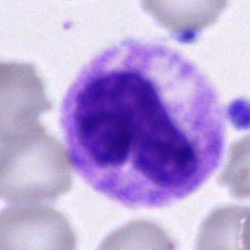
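Band neutrophil (central cell) with a curved nucleus, deeply notched along its lower edge and forming one connected mass, not separate lobes. Its chromatin is dark purple and coarsely clumped, while fine purple granules are scattered through the cytoplasm.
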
